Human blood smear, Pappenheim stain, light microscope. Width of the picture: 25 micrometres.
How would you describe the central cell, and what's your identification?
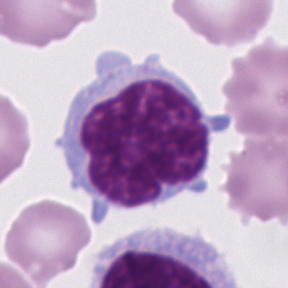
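Start at the edge: several small, blunt, pale blue projections stick out from it. Next, the nucleus: its outline is notched with shallow indentations, and it measures about 11 micrometres across. It fills most of the cell, leaving a narrow rim of cytoplasm. That cytoplasm is pale greyish blue. The cell is a typical lymphocyte.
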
